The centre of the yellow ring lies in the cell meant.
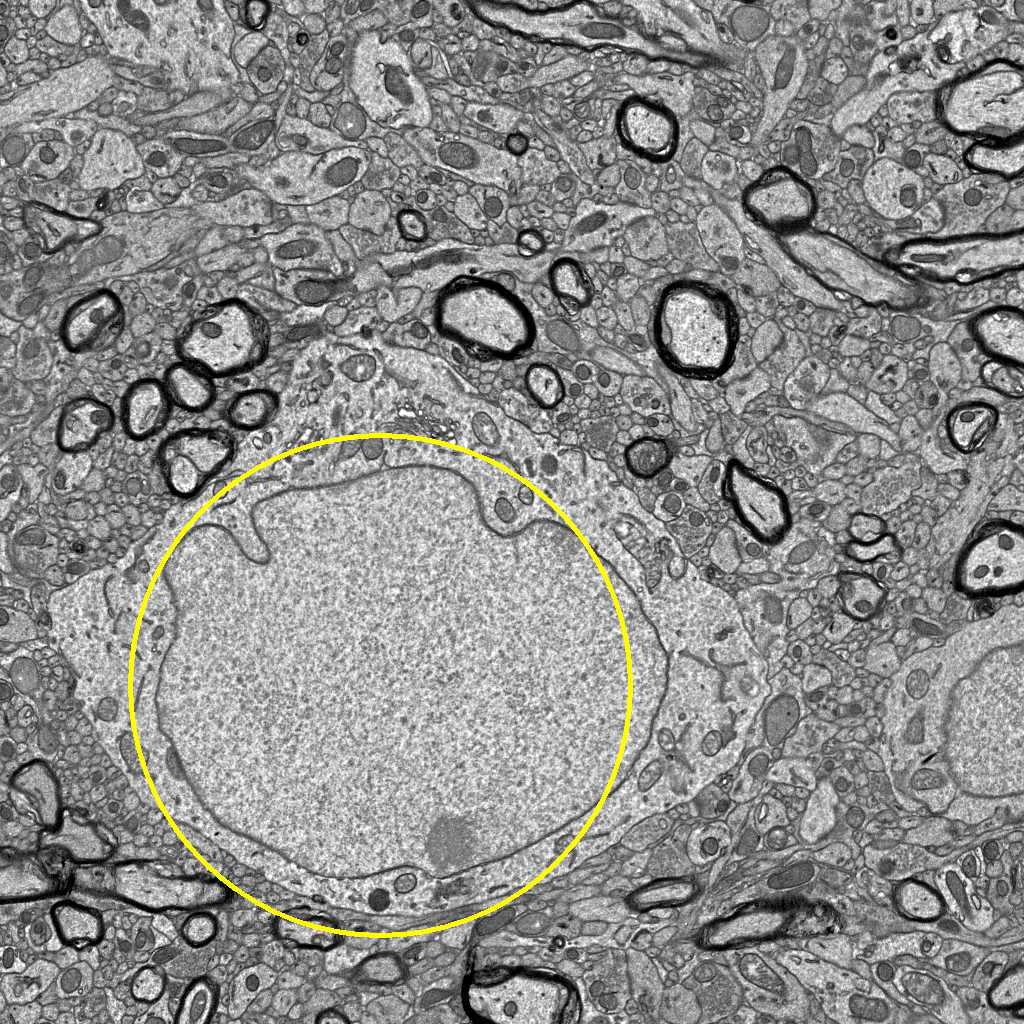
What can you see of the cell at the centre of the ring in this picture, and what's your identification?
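Notice the large, rounded nucleus: it fills most of the ring and shows whole. At upper left the envelope has a deep, narrow infolding. Its chromatin is pale and finely granular, evenly spread without dark clumps at the envelope. A few small mitochondria sit in the cytoplasmic rim, some just below the nucleus. This is an excitatory neuron.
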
